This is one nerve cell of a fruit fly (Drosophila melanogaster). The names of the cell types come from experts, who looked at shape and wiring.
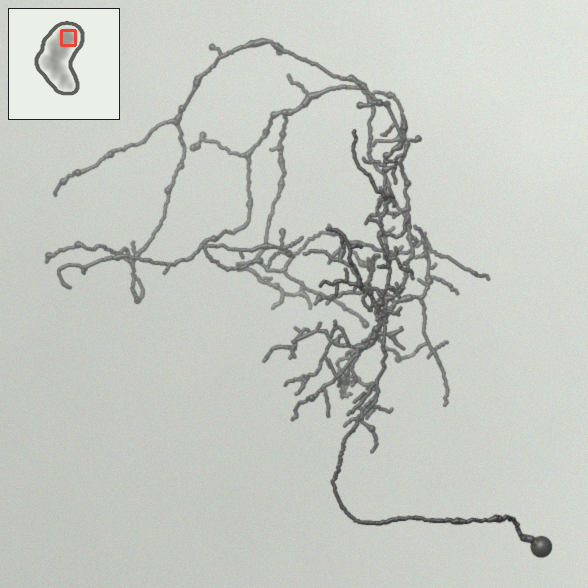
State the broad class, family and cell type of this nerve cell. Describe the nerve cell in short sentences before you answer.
Its cell body lies at the lower right of the picture. The picture shows dozens of branch ends. This is a central-brain intrinsic neuron. The family is hemilineage VLPp&l1_anterior. Its cell type is CB2396.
